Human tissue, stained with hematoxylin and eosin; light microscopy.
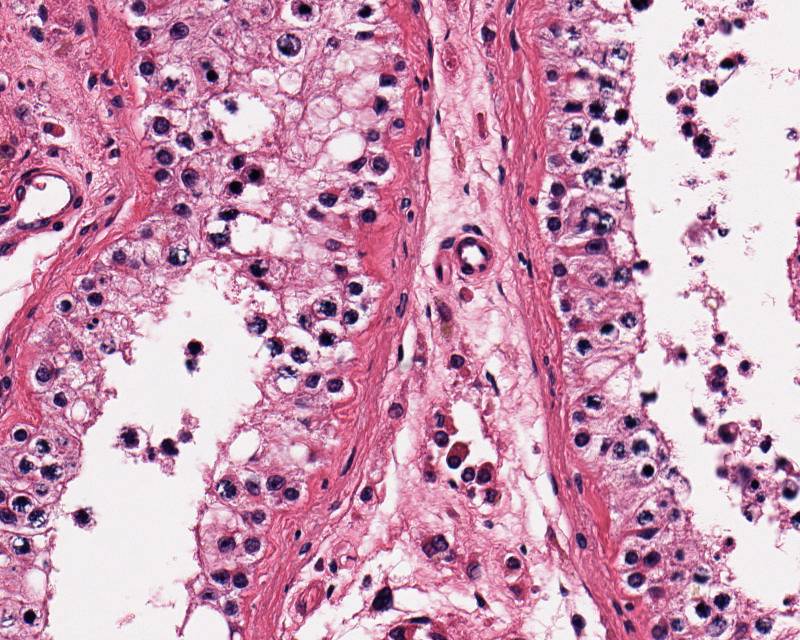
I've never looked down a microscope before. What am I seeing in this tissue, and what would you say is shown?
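First, the layout: parts of three tubular units fill the field, separated by a vertical band of loose pale stroma running down the centre. Second, the lining: several layers of rounded cells, many with round dark nuclei set in pale cytoplasm. Third, a small round vessel with a pink wall lies in the central stroma, a little above the middle of the field. The tissue is testis.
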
